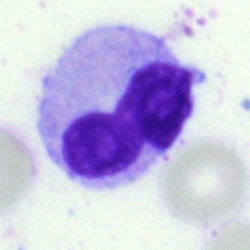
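Band neutrophil in the middle of the smear. The outline strikes me as smooth and roughly oval. Most of the nucleus lies in the lower right part of the cell, and I can't make out any nucleolus. Around it there is abundant cytoplasm, pale lilac in colour.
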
